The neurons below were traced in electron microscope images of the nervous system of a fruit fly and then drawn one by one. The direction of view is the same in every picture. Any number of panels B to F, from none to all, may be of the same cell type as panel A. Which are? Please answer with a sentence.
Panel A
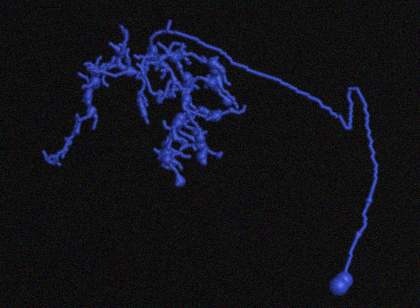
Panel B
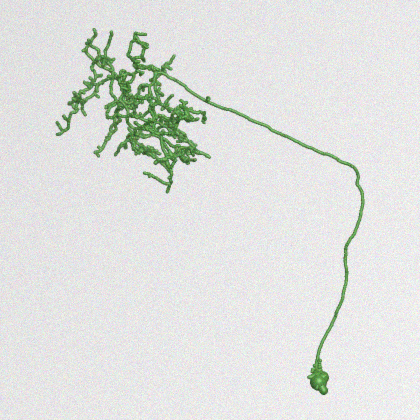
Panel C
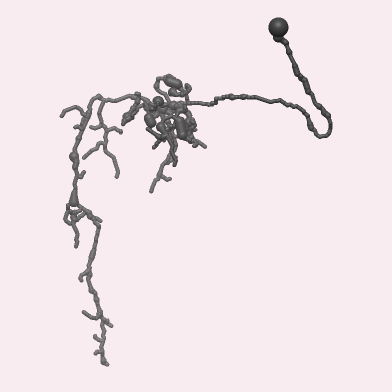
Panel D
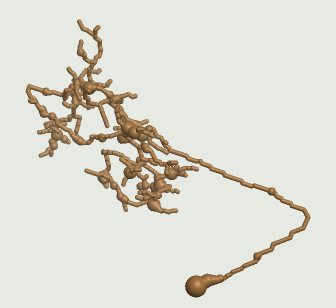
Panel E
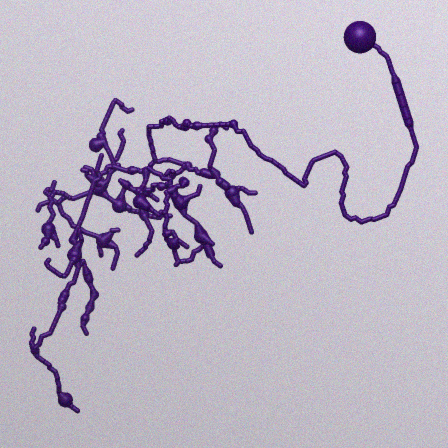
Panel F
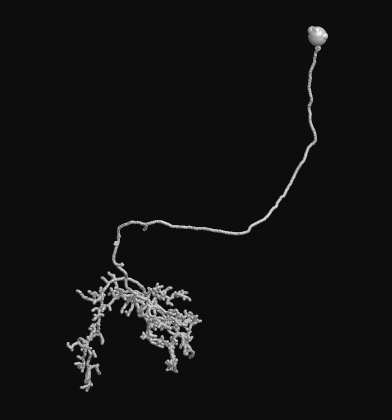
Panel B, panel C, panel D and panel F are of the same cell type.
